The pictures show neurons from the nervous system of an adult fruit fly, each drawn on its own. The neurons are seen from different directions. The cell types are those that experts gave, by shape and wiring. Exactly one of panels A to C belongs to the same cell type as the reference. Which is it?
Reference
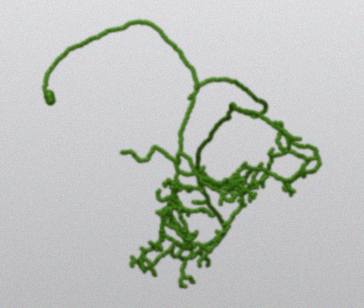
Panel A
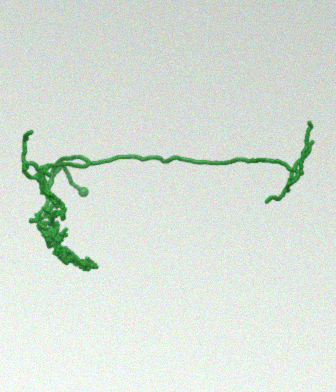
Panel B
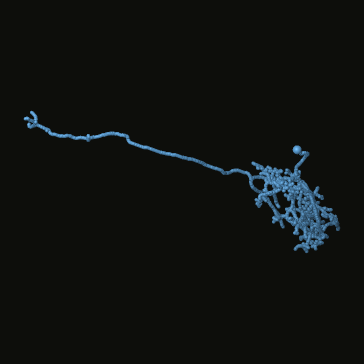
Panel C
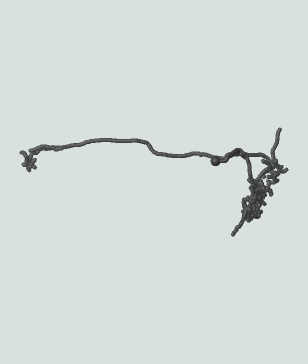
C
